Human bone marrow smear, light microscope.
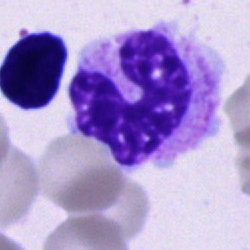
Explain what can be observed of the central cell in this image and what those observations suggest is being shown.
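Outline roughly round; margin slightly ragged on right side. Chromatin coarse, clumped, dark purple, with small pale gaps between clumps. No nucleoli visible. Cytoplasm holds fine pink-violet granules. Cell: band neutrophil.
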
